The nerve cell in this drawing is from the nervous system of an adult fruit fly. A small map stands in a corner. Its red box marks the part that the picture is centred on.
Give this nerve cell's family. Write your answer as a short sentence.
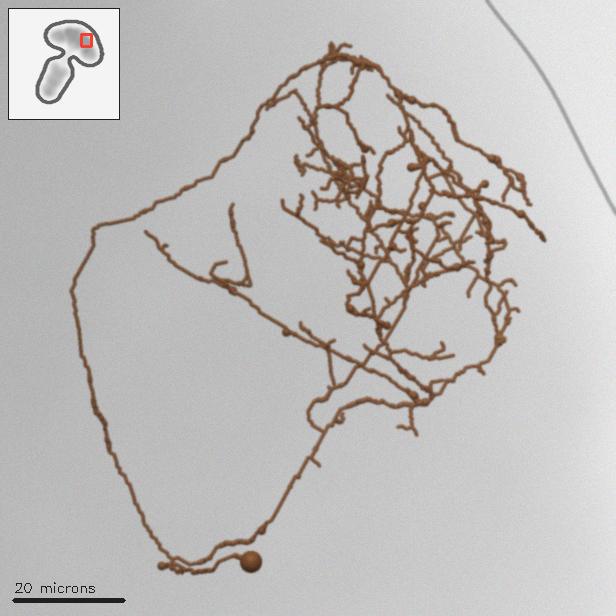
The family is hemilineage DL1_dorsal.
